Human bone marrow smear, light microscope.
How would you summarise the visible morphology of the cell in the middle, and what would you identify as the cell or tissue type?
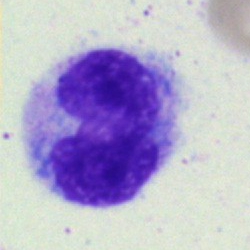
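The outline is roughly round. No nucleoli are visible in the nucleus. A moderate rim of cytoplasm, widest on the left side, contains no distinct vacuoles. This is a monocyte.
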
